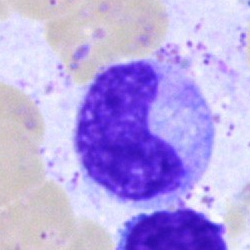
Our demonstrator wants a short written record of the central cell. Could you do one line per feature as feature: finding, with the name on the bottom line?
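Nucleus shape: kidney-shaped, with a deep notch opening to the right.
Nucleus position: takes up most of the left part of the cell.
Cytoplasm colour: pale greyish blue.
Cytoplasm extent: widest where it fills the nuclear notch on the right.
Name: metamyelocyte.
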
